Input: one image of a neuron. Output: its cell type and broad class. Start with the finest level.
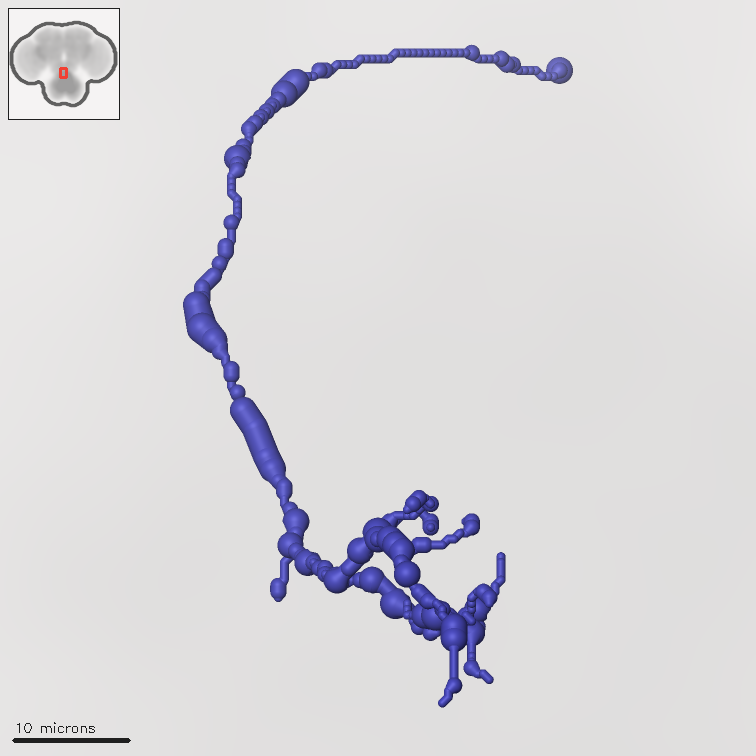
SNxx03; sensory neuron entering the nerve cord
